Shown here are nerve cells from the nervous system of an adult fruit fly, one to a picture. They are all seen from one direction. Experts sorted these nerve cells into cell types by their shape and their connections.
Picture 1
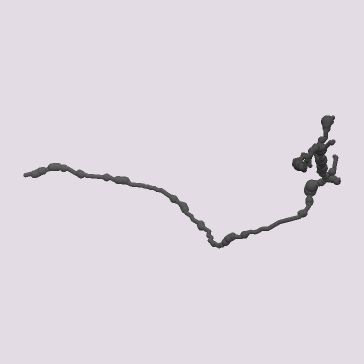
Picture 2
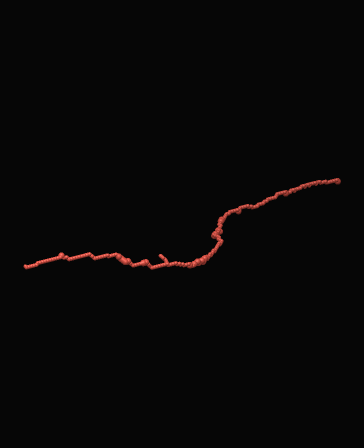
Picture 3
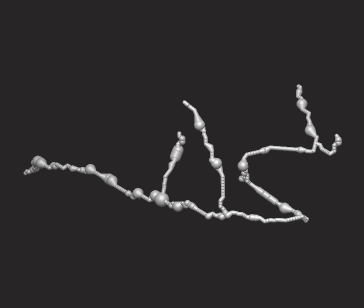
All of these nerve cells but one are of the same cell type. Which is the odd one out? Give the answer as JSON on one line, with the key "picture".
{"picture": 3}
